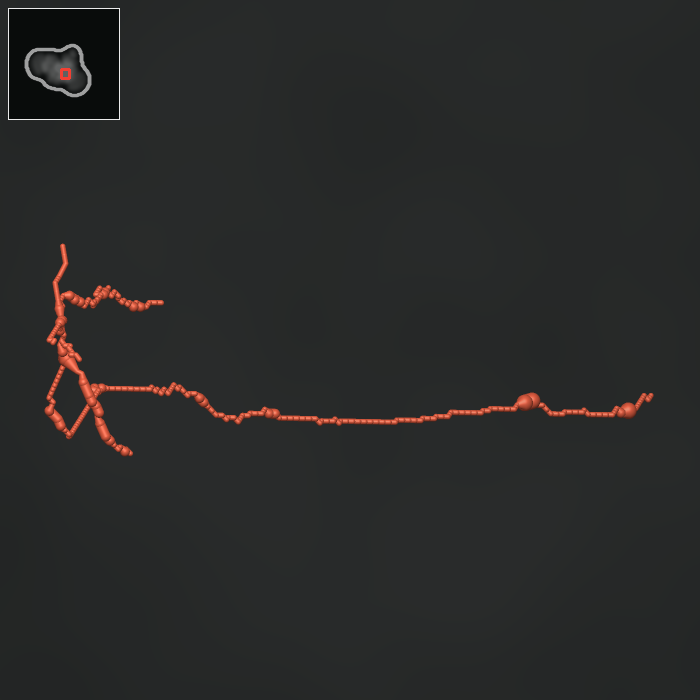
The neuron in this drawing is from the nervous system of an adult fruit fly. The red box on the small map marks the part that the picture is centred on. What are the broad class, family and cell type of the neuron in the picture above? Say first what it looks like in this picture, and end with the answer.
The drawing shows no cell body. There are a dozen or fewer branch ends. Its broad class is sensory neuron entering the nerve cord. Its family is called class gustatory. The cell type is LgLG2.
